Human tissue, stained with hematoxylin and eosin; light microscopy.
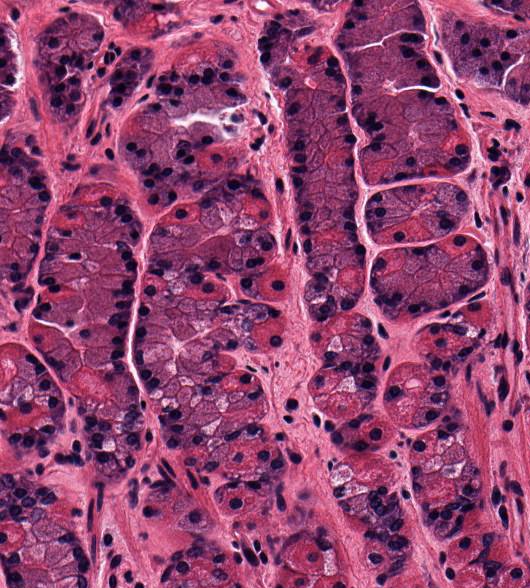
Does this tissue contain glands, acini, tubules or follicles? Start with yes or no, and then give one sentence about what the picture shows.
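Yes. Closely packed glands run in long parallel columns from top to bottom of the field.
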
